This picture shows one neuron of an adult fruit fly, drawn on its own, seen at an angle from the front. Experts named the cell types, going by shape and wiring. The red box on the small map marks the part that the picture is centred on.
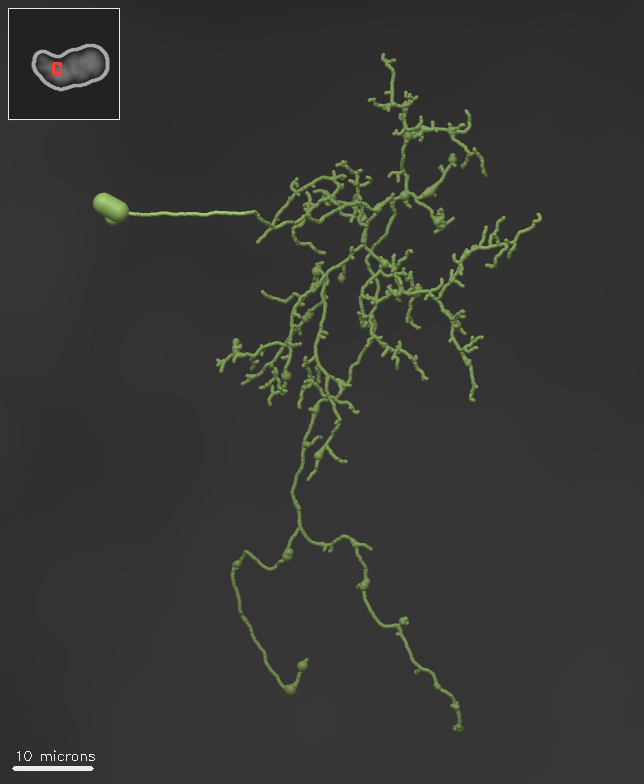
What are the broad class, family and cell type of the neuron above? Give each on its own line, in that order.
optic-lobe intrinsic neuron
Cm
Cm6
